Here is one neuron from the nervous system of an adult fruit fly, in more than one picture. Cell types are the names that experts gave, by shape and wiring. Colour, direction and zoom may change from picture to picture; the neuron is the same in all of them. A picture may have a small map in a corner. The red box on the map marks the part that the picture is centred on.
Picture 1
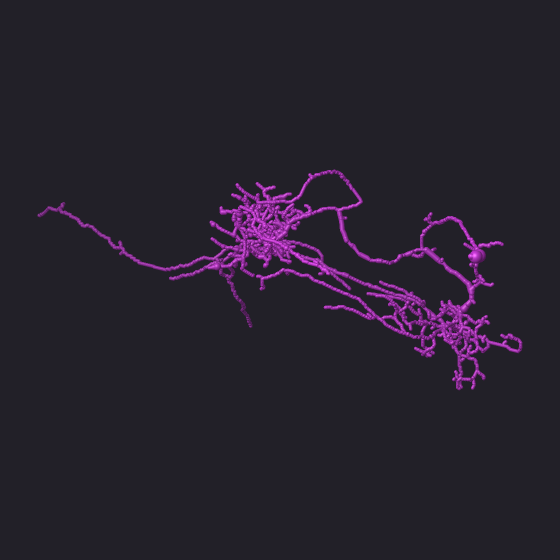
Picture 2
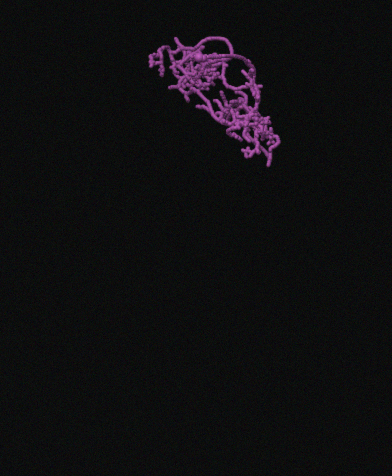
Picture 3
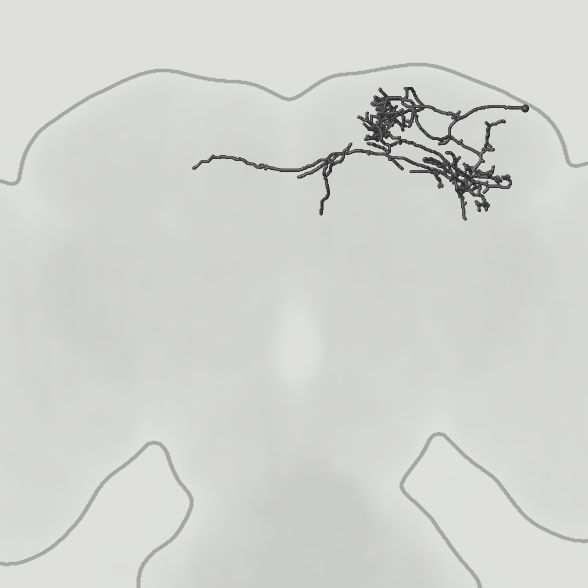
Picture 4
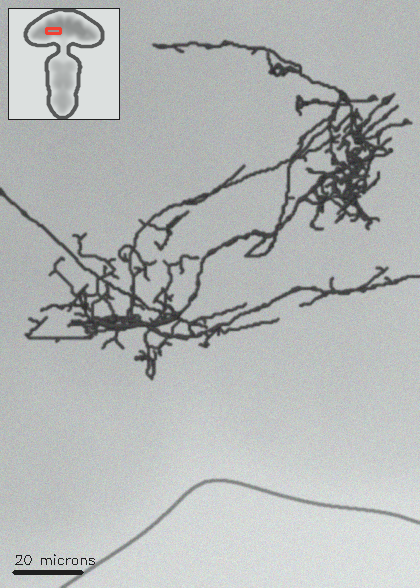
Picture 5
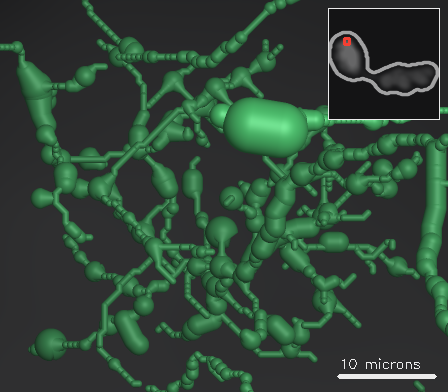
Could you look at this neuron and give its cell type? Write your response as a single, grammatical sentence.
This neuron is of the type LHPD2d2.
